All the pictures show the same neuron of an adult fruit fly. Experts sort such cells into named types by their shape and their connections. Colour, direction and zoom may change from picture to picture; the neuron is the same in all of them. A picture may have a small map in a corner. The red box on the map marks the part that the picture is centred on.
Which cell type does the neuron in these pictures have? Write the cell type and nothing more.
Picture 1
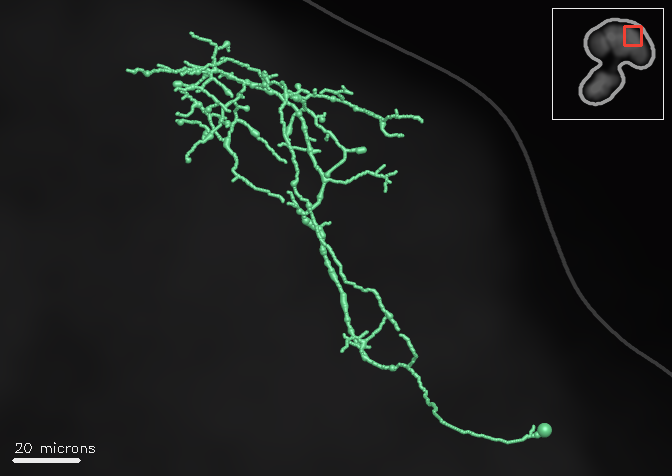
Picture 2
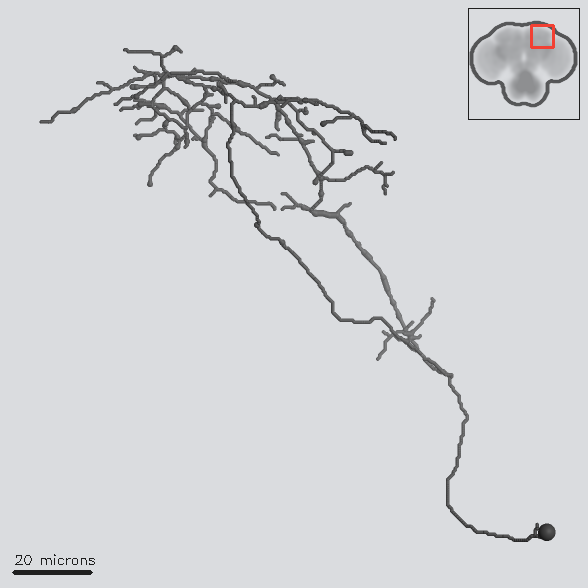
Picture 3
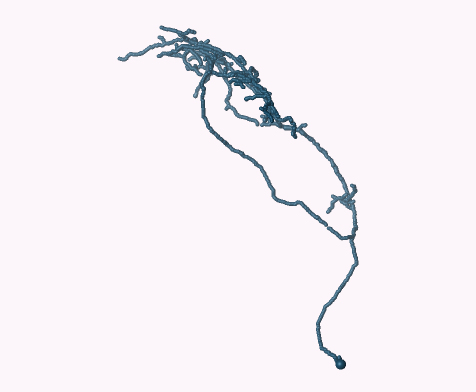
SLP341_b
